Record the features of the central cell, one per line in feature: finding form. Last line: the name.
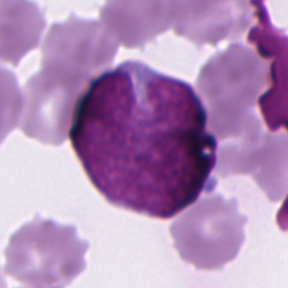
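Outline: somewhat angular, not smoothly round
Nucleus: fills almost the whole cell
Cleft: narrow and pale, running down into the nucleus from its top edge
Granules: none distinct
Name: myeloblast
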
